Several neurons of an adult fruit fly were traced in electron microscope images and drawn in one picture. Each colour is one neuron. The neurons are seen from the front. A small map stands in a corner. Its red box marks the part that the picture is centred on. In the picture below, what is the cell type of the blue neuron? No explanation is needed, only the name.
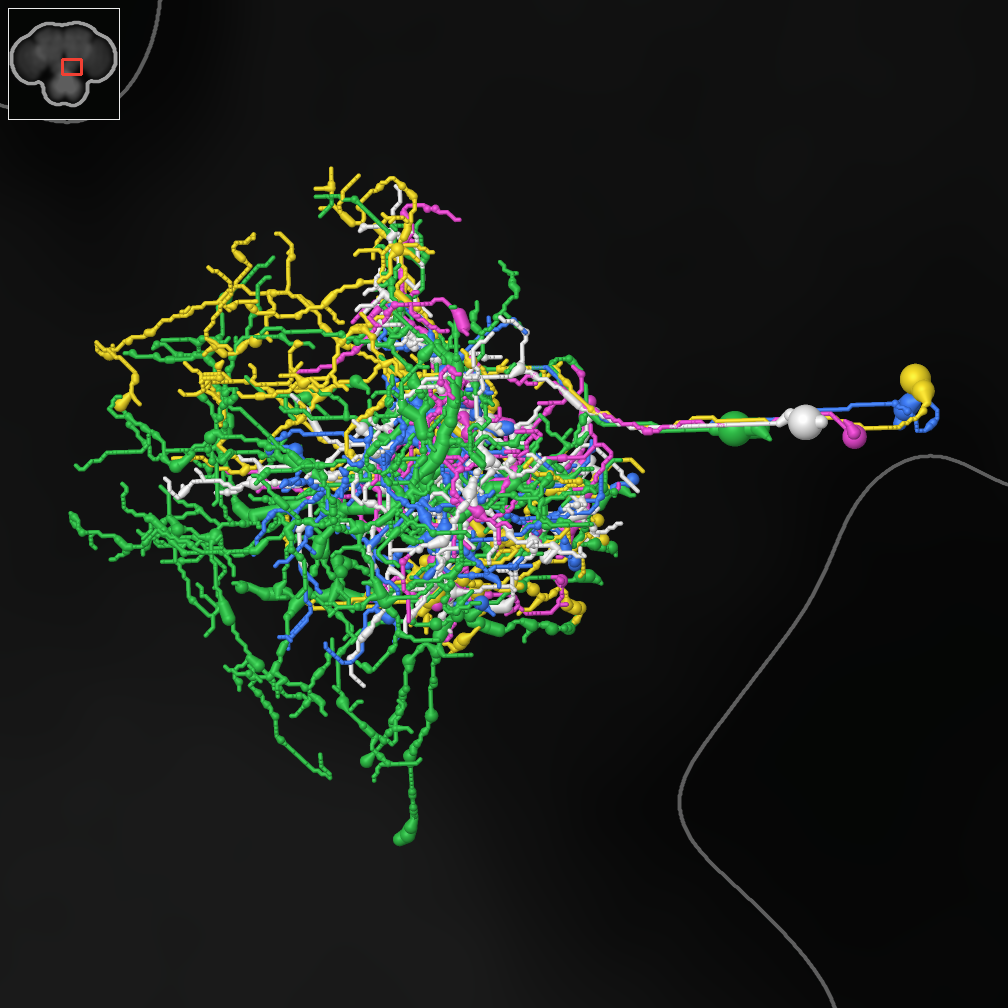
GNG387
